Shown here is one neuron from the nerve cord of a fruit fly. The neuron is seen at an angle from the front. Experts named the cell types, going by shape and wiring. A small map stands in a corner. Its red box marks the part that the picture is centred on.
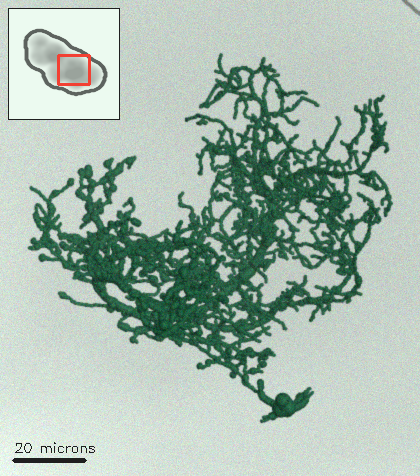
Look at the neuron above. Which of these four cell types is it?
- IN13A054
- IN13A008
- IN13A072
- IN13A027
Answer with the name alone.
IN13A008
